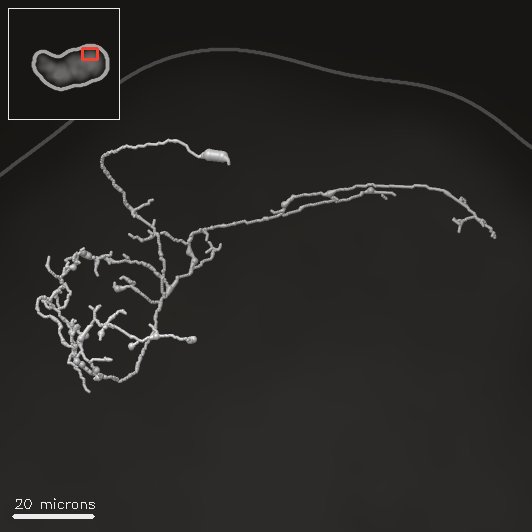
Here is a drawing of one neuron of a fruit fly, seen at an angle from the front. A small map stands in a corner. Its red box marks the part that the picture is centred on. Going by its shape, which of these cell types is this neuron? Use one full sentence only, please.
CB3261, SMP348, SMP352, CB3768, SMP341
Cell type CB3768 is what this neuron is.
